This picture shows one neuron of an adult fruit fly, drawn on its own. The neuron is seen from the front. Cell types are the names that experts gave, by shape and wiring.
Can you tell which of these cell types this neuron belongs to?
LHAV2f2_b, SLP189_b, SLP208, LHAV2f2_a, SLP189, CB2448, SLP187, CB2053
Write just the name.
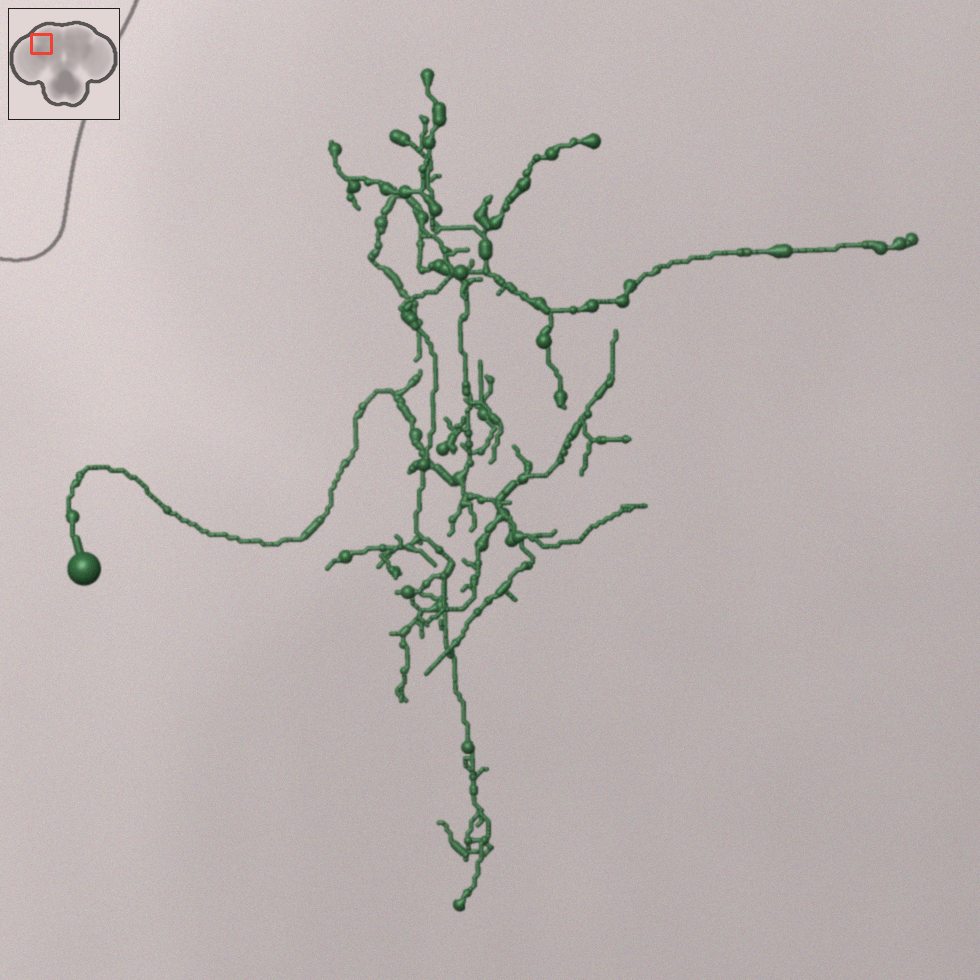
SLP189_b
